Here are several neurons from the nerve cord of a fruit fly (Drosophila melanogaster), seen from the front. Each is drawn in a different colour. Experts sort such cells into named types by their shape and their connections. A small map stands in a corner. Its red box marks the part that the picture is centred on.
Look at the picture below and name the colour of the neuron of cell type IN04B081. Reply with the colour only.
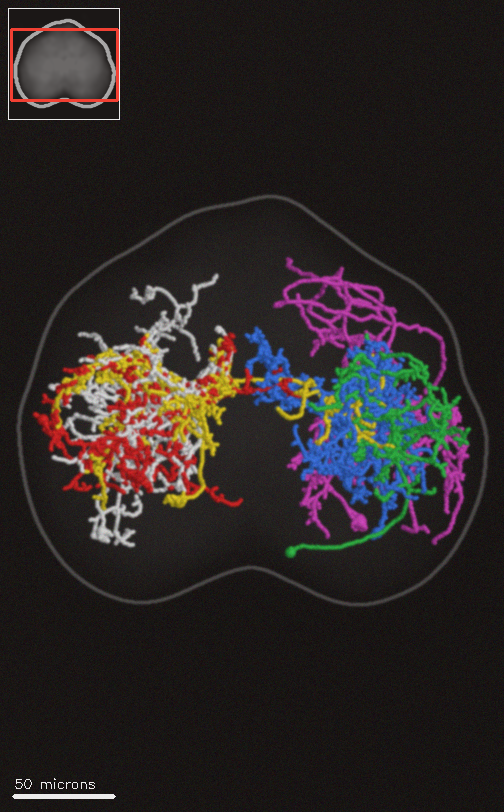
green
